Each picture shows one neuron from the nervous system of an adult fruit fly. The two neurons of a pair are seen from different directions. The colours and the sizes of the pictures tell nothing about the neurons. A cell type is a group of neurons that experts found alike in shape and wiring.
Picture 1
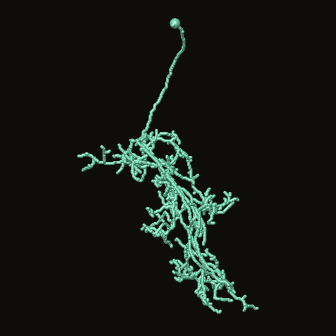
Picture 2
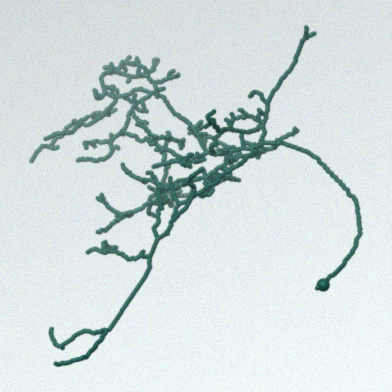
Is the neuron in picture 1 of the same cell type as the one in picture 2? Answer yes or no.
yes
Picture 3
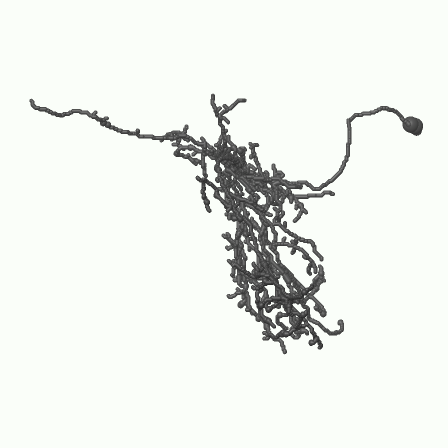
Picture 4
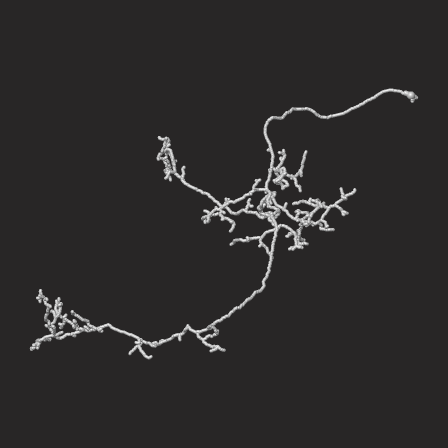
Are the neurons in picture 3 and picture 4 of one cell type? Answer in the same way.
no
